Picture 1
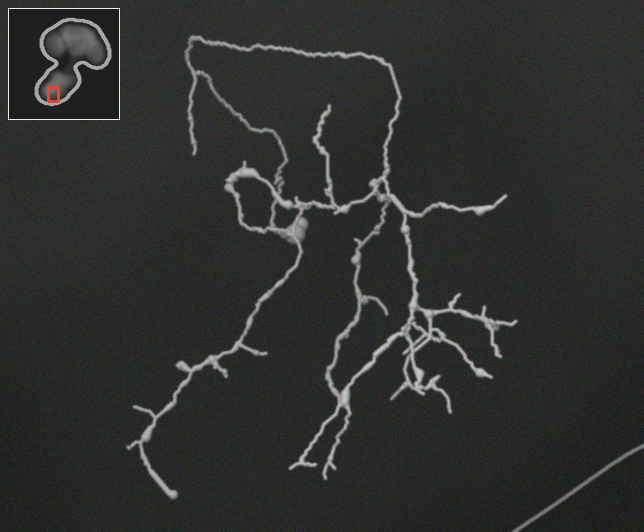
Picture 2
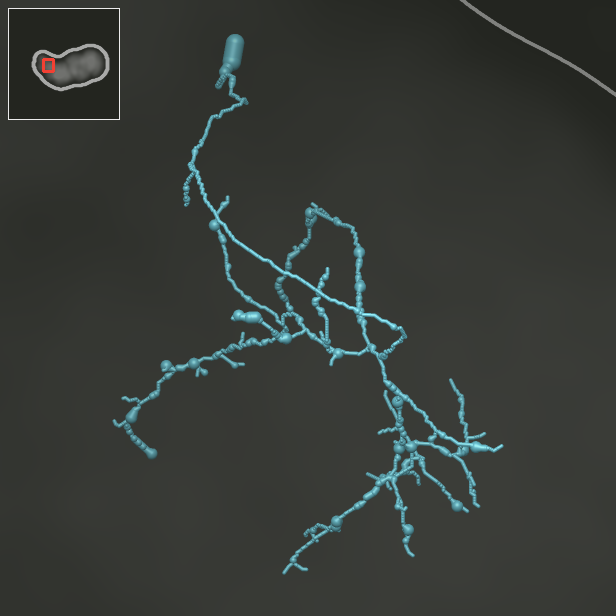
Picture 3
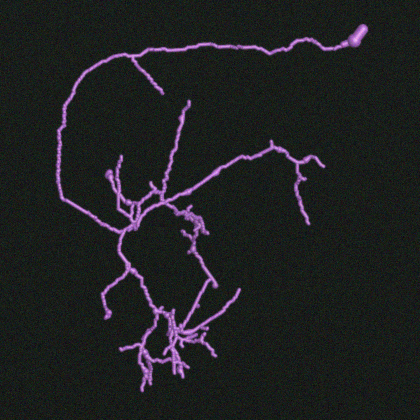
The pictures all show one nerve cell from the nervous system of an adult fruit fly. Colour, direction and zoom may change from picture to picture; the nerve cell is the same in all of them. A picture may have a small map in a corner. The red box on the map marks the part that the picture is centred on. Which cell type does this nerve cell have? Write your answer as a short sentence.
The cell type is IN21A037.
